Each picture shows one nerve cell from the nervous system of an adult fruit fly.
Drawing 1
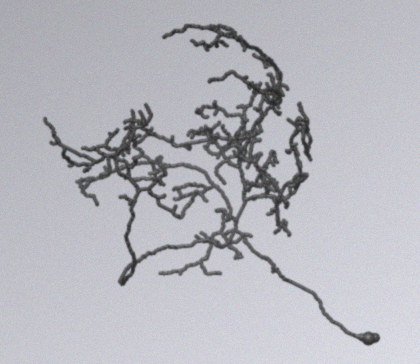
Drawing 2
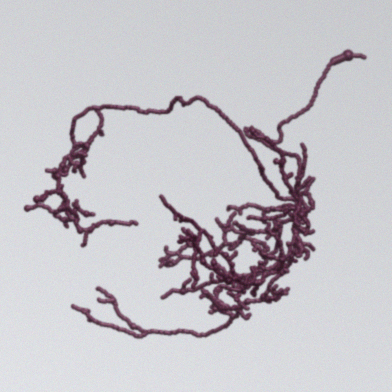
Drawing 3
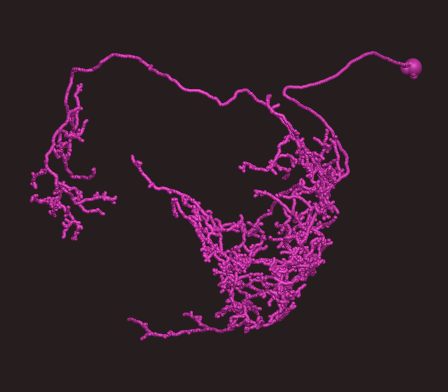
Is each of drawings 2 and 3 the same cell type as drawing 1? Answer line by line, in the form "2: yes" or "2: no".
2: yes
3: yes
